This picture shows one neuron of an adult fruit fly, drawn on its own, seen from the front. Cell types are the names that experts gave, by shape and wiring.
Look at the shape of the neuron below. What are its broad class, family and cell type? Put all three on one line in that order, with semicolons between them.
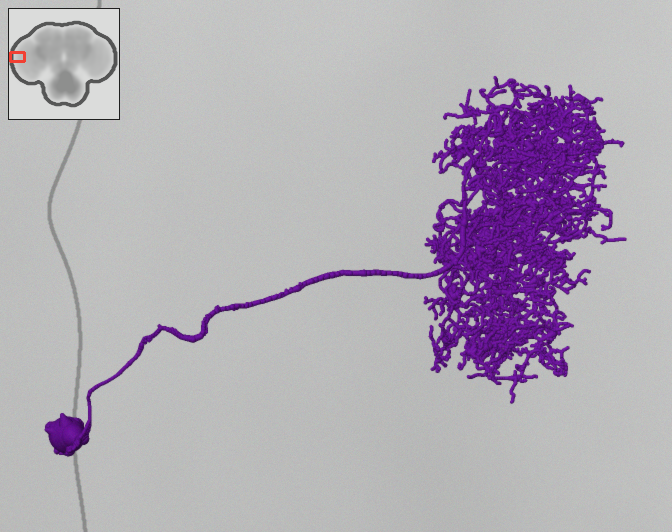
optic-lobe intrinsic neuron; Pm; Pm4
